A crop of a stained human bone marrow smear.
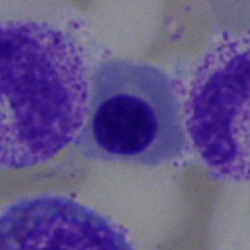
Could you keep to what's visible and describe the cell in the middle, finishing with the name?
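Looking at the outline first, it is irregular, with somewhat angular corners. The nucleus seems to sit off-centre, toward the left, and I can't see any nucleoli in it. A broad rim of cytoplasm surrounds it. So this is an erythroblast.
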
